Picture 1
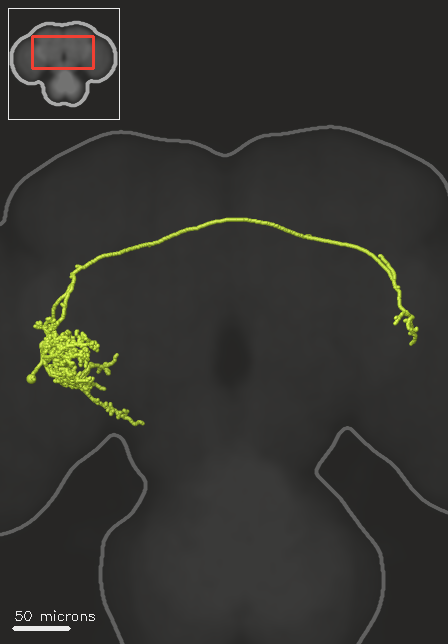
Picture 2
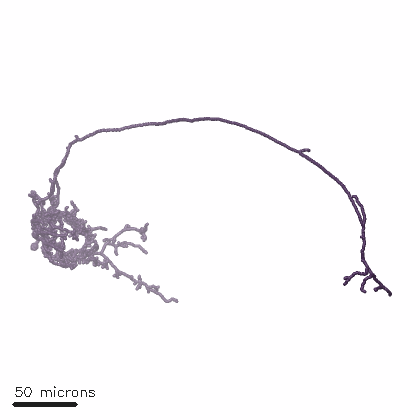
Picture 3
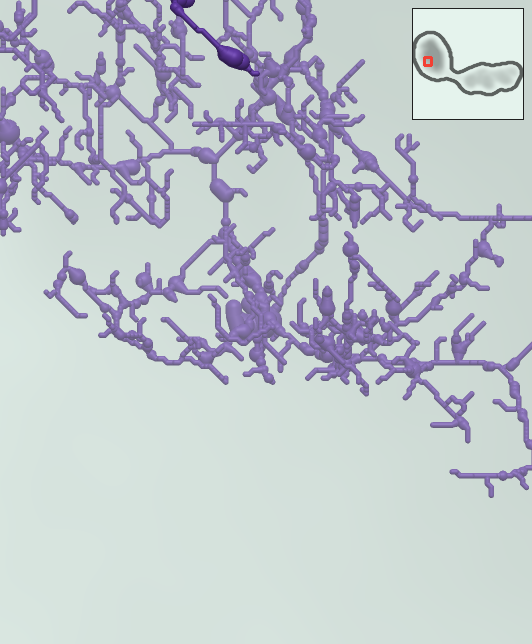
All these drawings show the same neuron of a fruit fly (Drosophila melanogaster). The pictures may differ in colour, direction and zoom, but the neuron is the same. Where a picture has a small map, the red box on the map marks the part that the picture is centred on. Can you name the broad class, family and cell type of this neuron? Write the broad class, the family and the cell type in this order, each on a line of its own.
central-brain intrinsic neuron
hemilineage VLPl&p2_lateral
CB1706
